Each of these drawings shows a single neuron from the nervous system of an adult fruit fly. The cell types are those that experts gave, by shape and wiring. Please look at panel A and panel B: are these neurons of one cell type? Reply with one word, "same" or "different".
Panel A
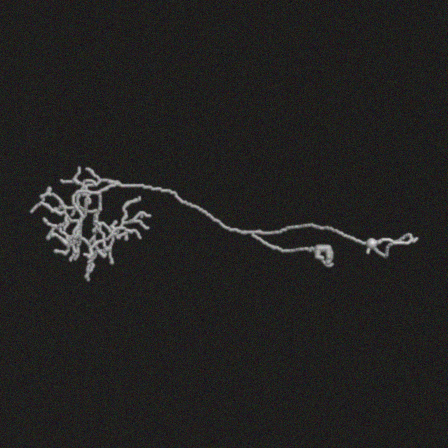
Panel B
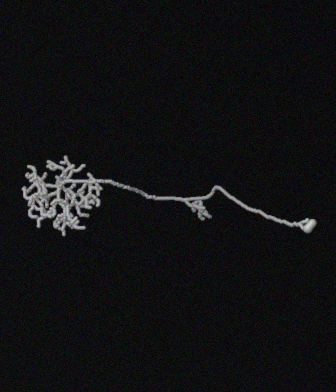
same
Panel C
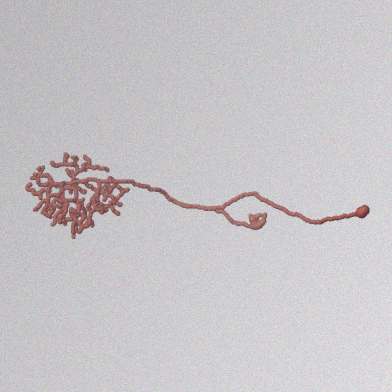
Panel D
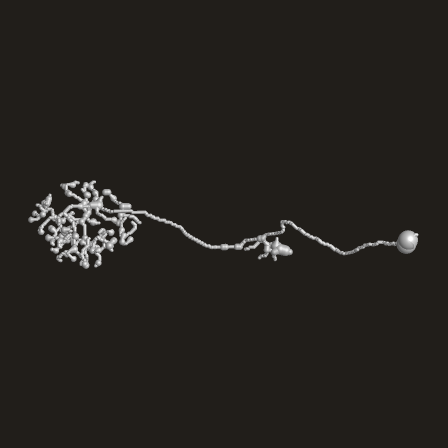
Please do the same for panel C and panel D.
same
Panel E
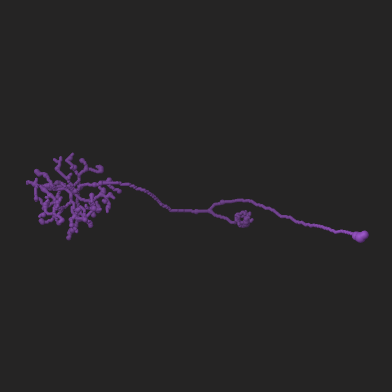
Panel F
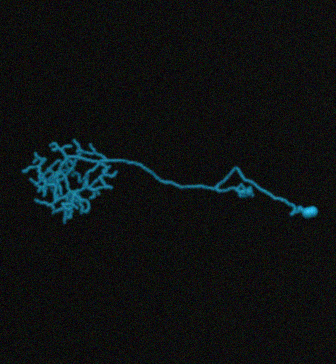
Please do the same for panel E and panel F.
same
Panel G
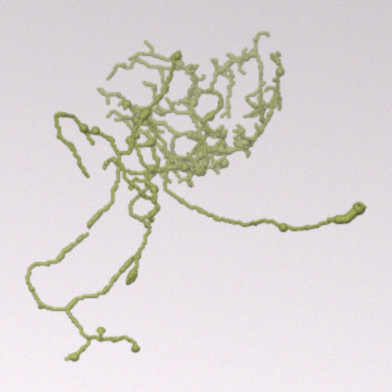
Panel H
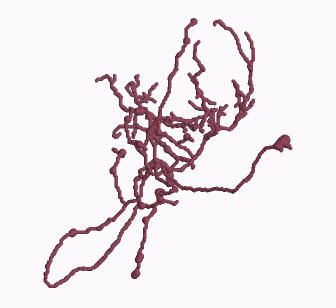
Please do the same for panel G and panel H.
same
